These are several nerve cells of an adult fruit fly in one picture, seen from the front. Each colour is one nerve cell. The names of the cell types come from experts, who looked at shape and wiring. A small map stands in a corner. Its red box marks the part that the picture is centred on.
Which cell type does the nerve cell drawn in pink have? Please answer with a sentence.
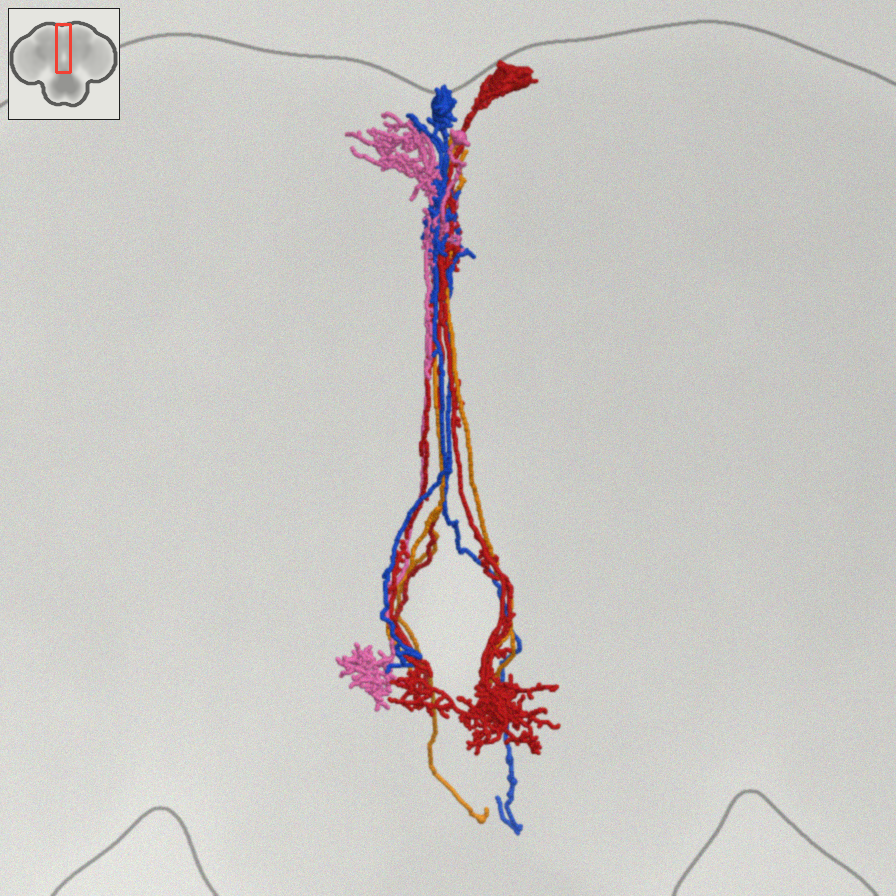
The cell type is DNd01.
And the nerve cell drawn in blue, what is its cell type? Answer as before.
The cell type is IPC.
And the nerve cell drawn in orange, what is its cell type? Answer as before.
The cell type is PI3.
